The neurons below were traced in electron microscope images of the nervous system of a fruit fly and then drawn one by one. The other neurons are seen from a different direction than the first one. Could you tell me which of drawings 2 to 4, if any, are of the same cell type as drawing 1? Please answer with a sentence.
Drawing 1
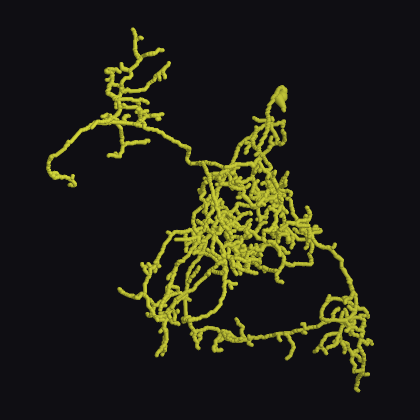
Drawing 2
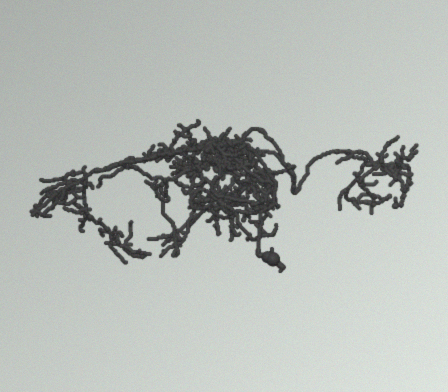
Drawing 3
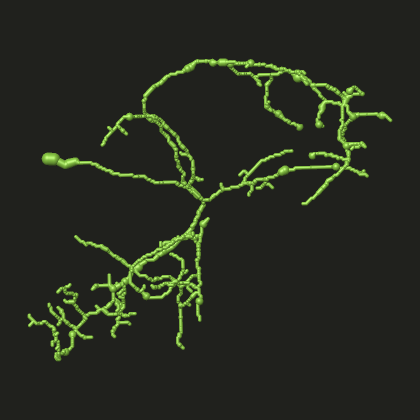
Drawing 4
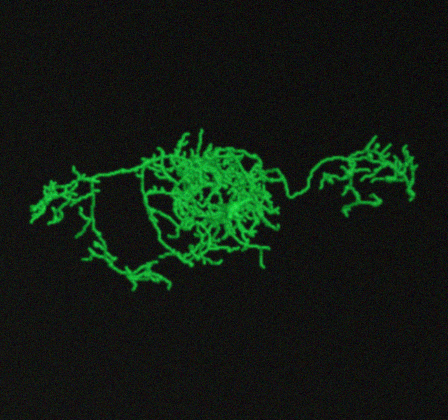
Drawing 2 and drawing 4 are of the same cell type.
